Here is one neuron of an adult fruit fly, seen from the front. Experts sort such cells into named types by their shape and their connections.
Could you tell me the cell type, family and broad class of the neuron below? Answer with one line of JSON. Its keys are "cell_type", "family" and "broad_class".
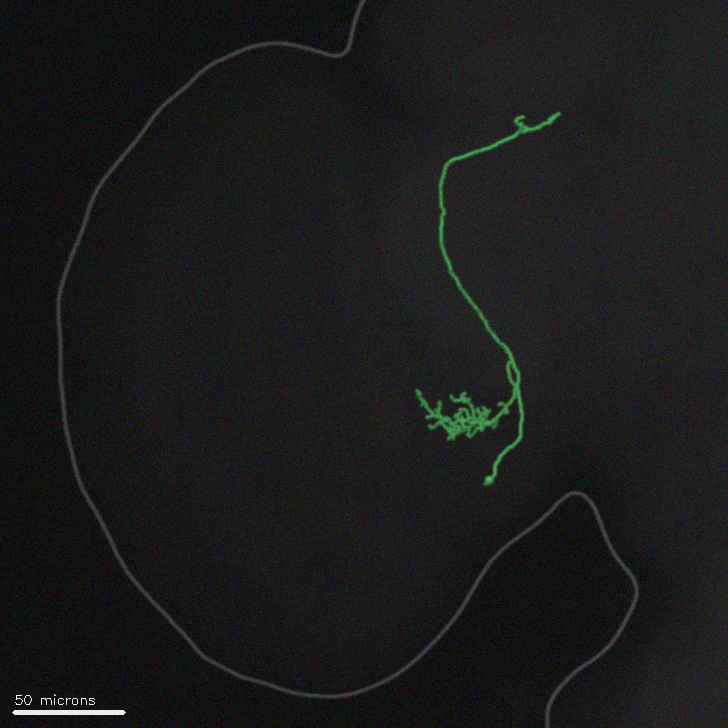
{"cell_type": "LC24", "family": "LC", "broad_class": "visual projection neuron"}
